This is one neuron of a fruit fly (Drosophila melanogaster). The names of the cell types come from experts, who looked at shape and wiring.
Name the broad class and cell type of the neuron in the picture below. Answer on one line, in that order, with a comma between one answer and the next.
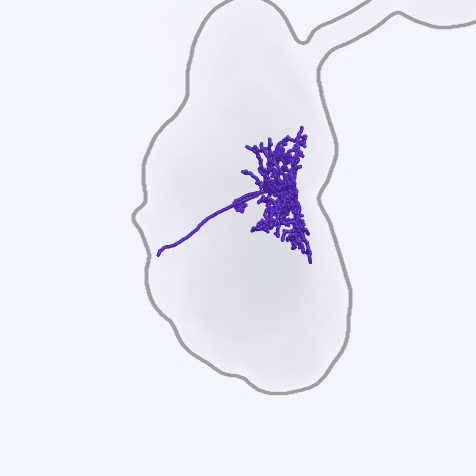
motor neuron of the brain, PS348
